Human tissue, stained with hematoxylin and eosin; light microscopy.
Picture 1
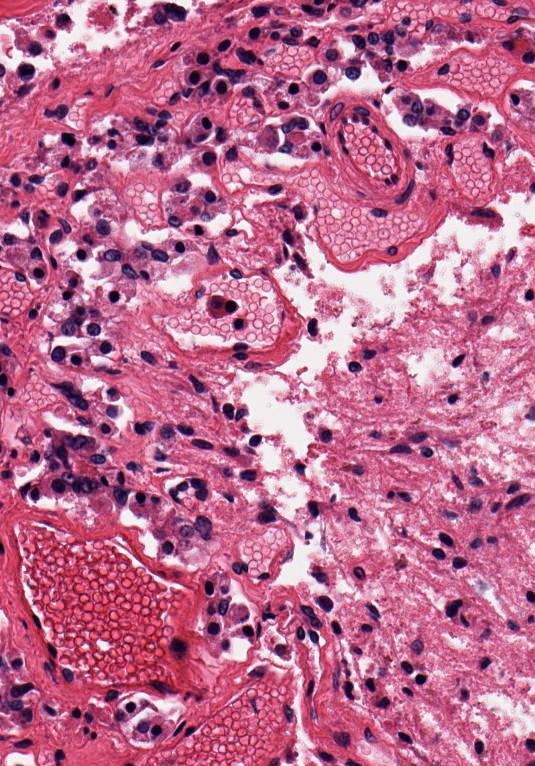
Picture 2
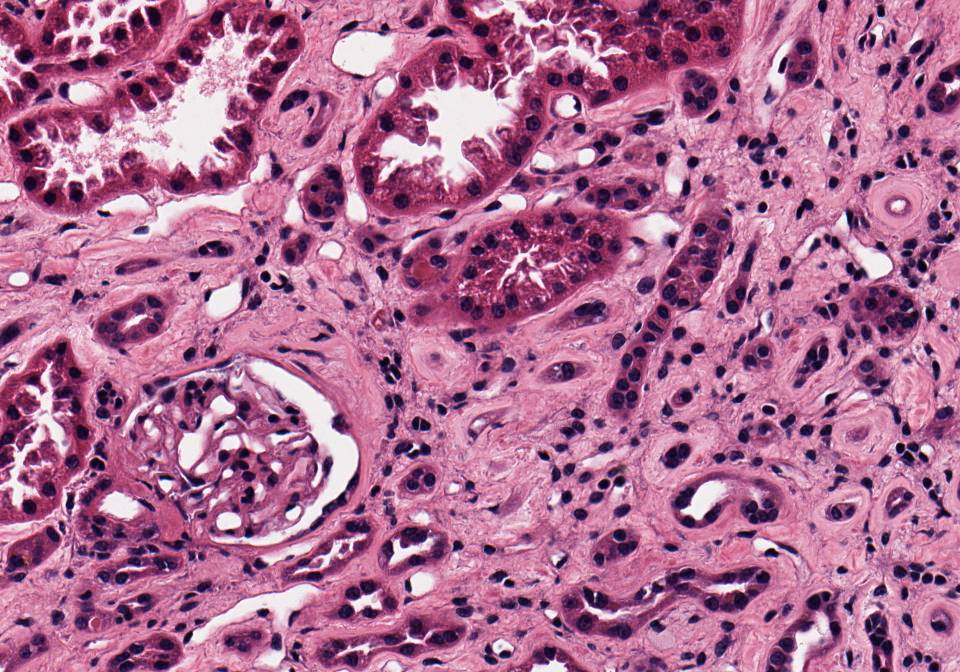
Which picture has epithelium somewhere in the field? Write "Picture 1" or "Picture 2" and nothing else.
Picture 2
